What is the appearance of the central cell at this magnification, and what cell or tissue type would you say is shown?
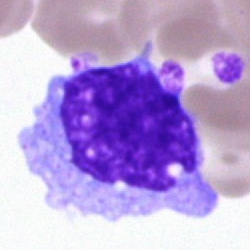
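On chromatin: it is dark purple and coarsely clumped. On cytoplasm: it is pale lilac-blue, forming its widest rim at the lower left of the nucleus, and its texture is foamy and finely vacuolated. On outline: a small pointed projection sticks out from the top edge of the cell. Last, the name: monocyte.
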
